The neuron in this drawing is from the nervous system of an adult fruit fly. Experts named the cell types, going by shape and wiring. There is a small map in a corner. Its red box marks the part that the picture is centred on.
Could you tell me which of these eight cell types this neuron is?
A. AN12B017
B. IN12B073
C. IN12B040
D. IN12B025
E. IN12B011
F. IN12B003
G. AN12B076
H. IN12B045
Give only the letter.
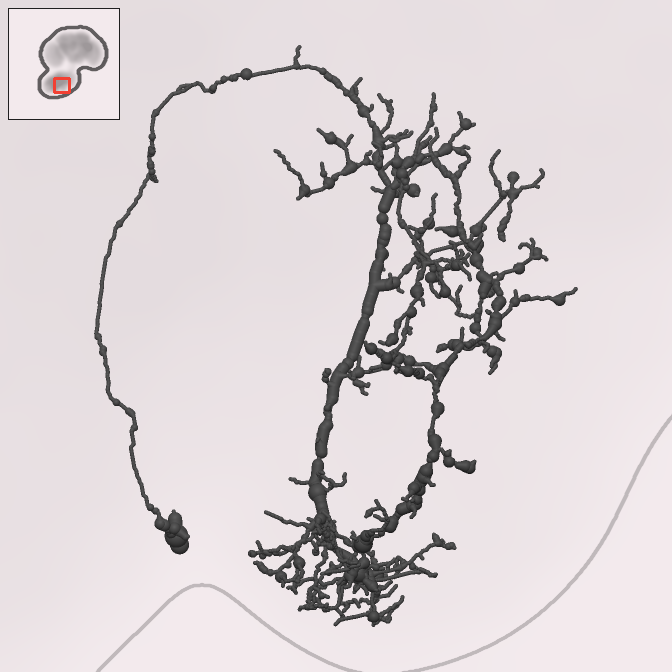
D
